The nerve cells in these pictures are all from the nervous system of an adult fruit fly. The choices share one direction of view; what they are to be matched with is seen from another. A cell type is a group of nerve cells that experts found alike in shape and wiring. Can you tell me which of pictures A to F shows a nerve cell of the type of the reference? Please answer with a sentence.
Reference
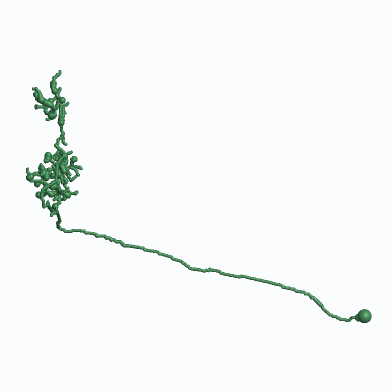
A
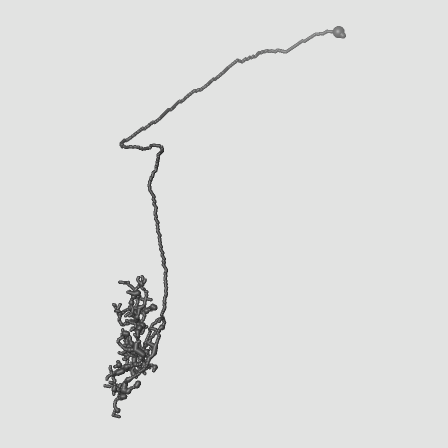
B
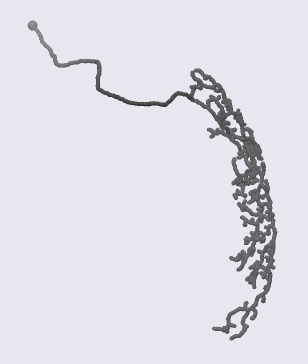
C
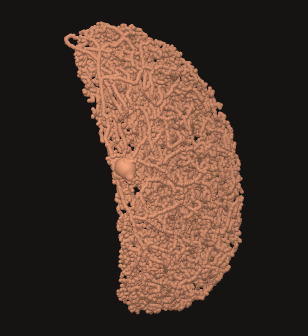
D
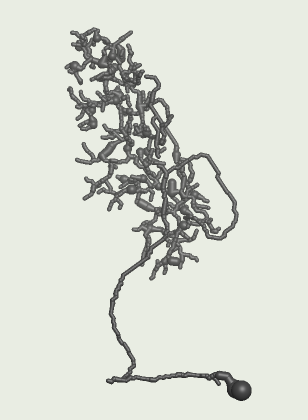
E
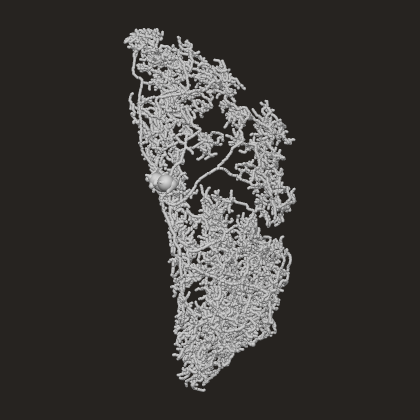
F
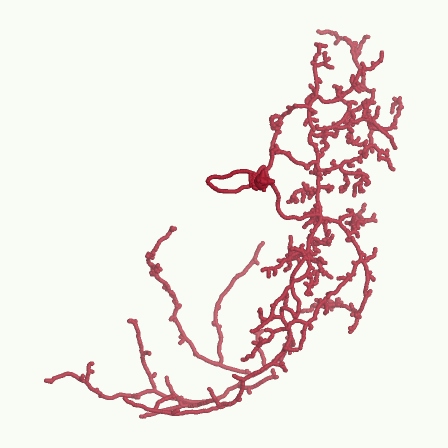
The nerve cell in picture A is of the same cell type.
